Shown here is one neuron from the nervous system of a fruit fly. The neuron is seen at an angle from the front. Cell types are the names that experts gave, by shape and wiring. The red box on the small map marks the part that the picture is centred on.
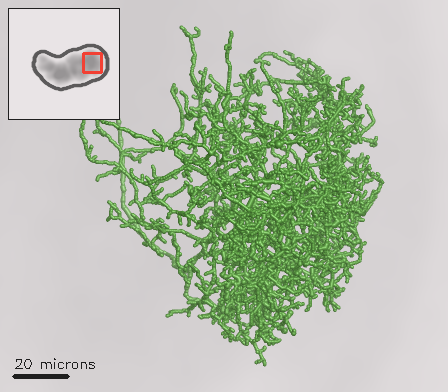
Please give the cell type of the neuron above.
AVLP478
